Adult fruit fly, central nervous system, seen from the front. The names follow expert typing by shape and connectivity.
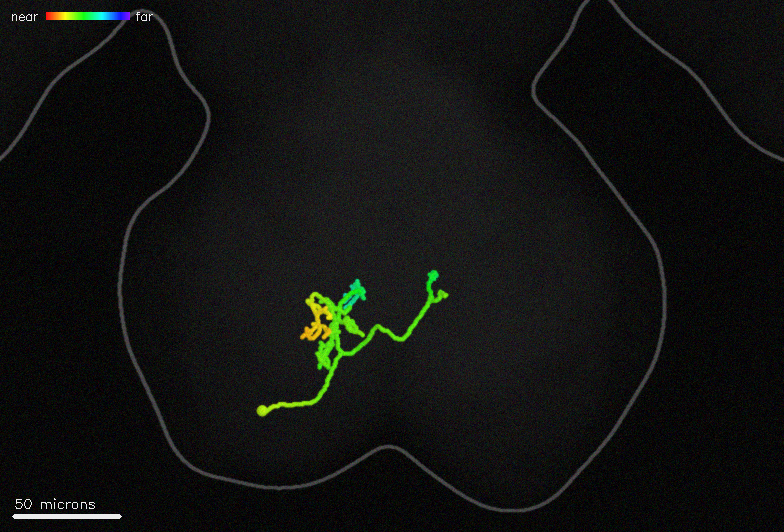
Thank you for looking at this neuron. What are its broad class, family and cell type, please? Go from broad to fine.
nerve-cord intrinsic neuron; hemilineage 10B; IN10B057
